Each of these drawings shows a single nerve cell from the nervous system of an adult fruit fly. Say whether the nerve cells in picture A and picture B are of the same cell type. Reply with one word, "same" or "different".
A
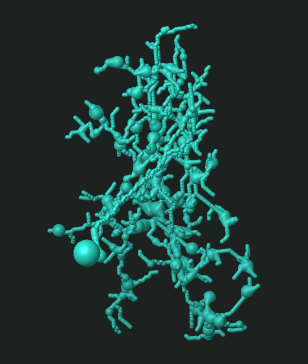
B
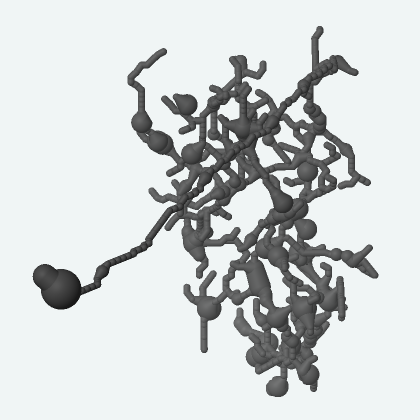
same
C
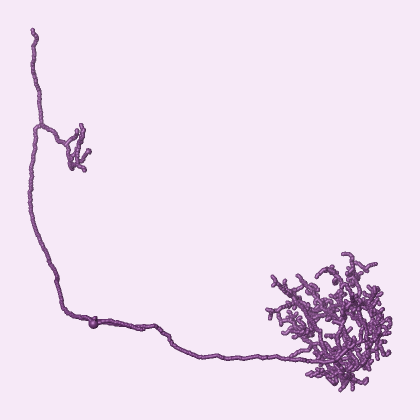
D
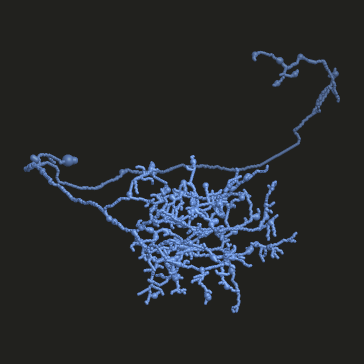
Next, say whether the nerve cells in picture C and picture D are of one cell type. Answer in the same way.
same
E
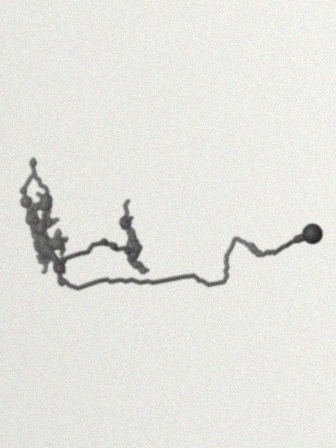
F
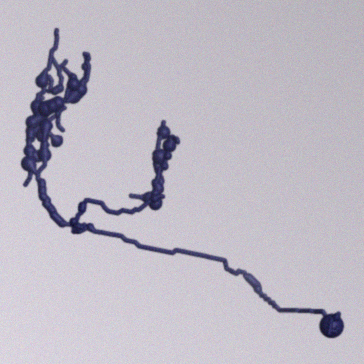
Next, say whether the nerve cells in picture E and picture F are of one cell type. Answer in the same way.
same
